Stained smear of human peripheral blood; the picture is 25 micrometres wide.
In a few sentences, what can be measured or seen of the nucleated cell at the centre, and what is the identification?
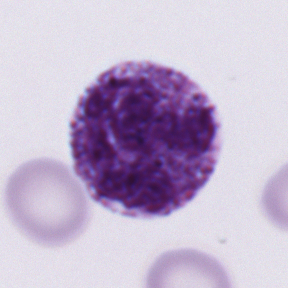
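Round in outline, this cell measures about 14 micrometres across. Its granules lie over the nucleus and obscure the nuclear outline. They extend right out to the cell edge, so the border appears beaded. No nucleoli are visible. The cell is a basophil.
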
